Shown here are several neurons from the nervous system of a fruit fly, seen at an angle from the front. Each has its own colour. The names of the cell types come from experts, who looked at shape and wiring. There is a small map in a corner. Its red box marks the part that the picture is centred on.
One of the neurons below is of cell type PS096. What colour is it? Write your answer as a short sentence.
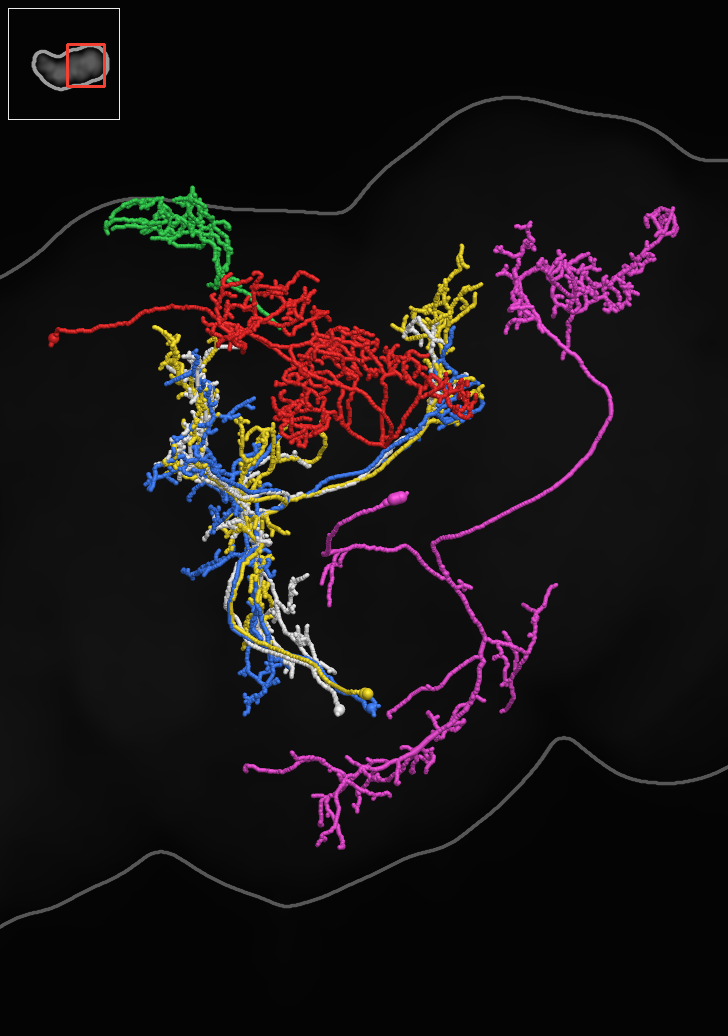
The colour is yellow.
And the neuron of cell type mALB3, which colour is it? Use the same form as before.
The colour is magenta.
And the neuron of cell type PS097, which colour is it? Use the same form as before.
The colour is white.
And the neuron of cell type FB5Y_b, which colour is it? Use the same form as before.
The colour is red.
